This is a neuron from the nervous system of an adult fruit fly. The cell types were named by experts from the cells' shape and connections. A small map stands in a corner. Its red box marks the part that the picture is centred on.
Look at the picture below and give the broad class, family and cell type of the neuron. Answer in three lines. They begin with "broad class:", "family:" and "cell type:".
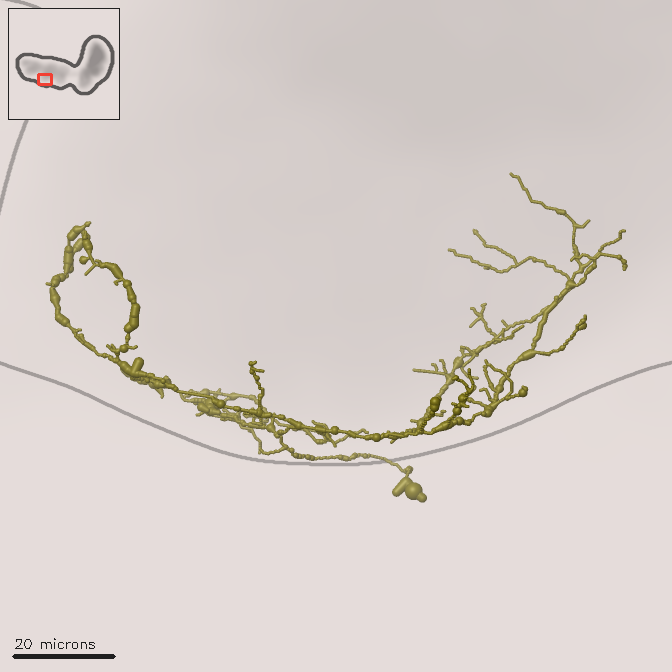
broad class: nerve-cord intrinsic neuron
family: hemilineage 13A
cell type: IN13A064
